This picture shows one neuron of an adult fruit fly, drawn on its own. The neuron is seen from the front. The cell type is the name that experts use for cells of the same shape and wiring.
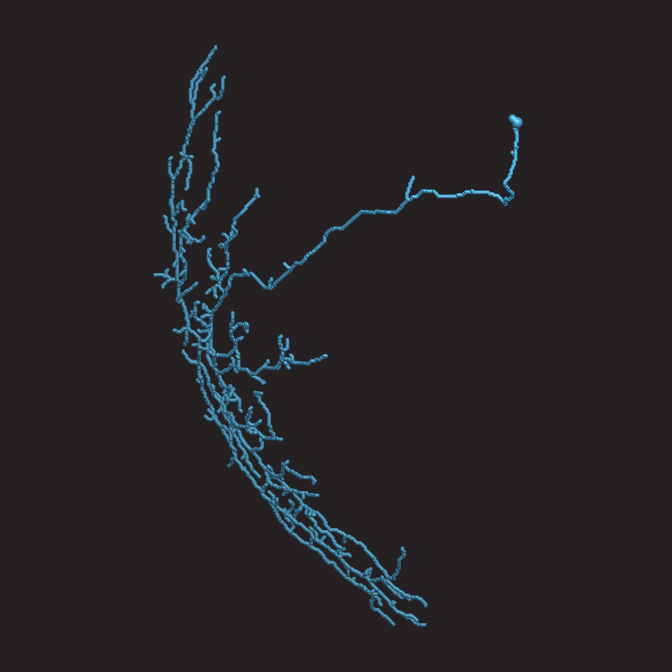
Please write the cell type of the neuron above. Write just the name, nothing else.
Cm12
